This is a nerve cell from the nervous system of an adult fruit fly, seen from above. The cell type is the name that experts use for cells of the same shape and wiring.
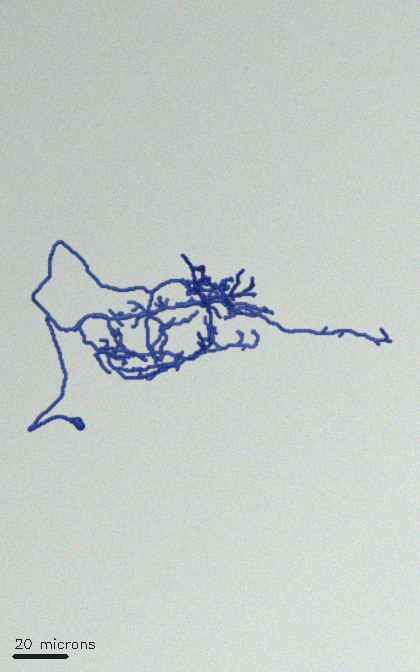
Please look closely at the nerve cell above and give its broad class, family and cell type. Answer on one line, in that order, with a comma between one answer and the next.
central-brain intrinsic neuron, hemilineage VLPp&l1_anterior, CL128_c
